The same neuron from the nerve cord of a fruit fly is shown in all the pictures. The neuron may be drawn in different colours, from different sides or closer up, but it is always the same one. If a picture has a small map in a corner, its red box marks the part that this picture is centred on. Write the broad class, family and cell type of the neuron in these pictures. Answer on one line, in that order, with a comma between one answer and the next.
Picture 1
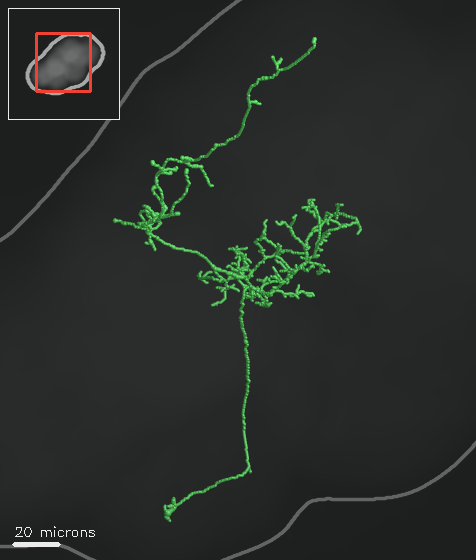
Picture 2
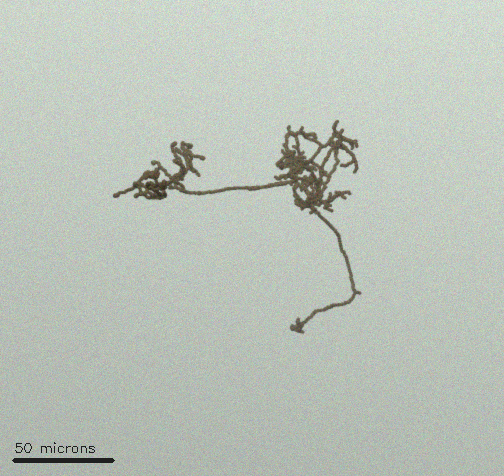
ascending neuron, hemilineage 07B, AN07B076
